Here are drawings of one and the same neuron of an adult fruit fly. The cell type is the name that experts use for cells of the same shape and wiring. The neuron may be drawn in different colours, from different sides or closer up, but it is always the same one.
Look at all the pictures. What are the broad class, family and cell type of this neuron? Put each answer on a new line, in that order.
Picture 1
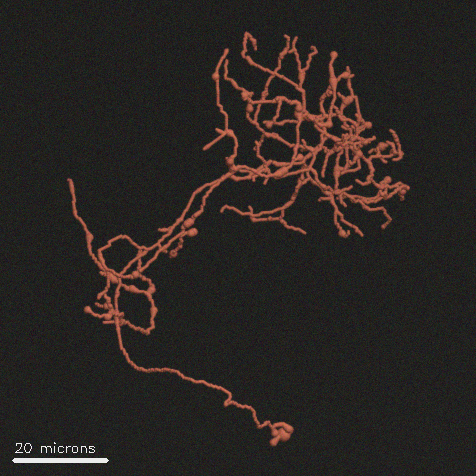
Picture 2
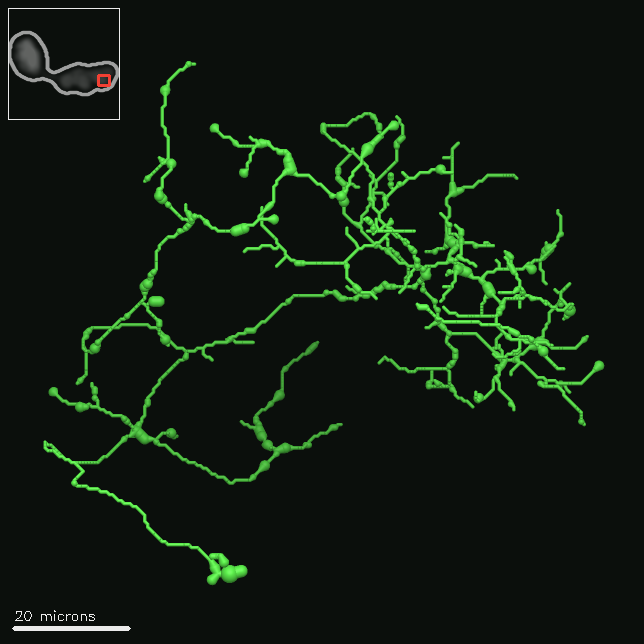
nerve-cord intrinsic neuron
hemilineage 14A
IN14A090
